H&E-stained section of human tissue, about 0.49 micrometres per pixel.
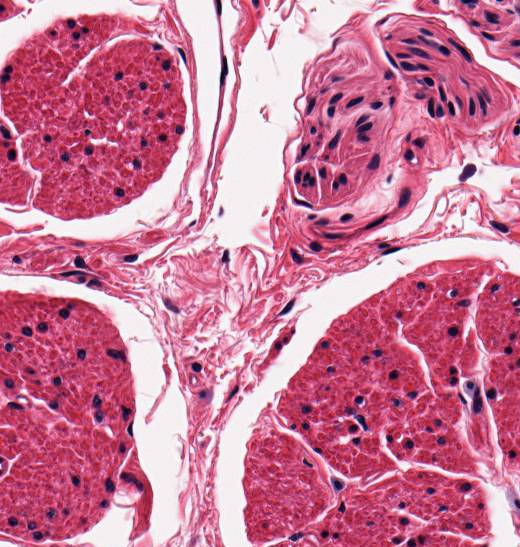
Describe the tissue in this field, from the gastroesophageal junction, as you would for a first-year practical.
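I see cells cut across in upper-left, lower-left and lower-right bundles, small round deep-pink profiles. Upper-right is paler pink, cells lengthwise with elongated dark nuclei. Thin white clefts split lower-right into smaller groups. The central band between is loose, wavy pale-pink connective tissue, spindle-shaped nuclei scattered.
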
